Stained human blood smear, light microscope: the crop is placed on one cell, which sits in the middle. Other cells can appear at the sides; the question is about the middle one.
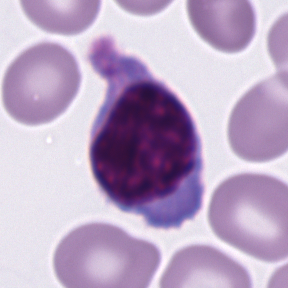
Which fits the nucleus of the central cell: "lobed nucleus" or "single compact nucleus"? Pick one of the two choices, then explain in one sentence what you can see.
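Single compact nucleus. The nucleus is a single rounded oval mass without lobes or a deep indentation.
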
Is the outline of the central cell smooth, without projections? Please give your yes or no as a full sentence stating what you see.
No, the outline of the cell is rough.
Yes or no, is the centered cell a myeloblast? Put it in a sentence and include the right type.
No, in this crop the central cell is a typical lymphocyte instead of a myeloblast.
